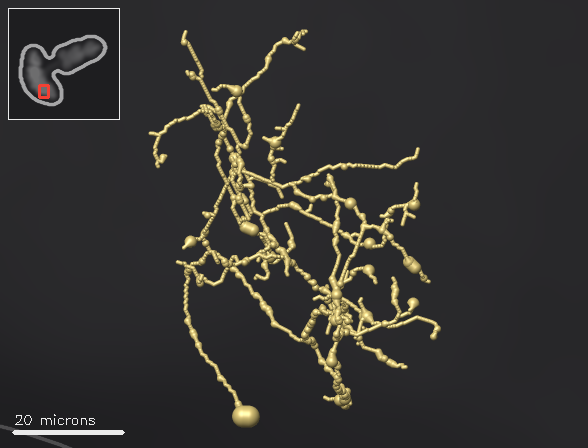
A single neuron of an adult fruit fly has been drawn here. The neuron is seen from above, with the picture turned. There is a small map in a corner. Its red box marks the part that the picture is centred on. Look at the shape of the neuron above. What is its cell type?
LHAV4b1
